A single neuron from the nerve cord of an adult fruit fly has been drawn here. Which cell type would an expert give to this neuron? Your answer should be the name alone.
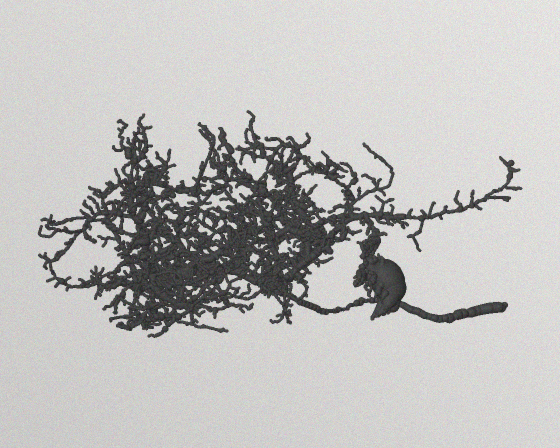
MNwm35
